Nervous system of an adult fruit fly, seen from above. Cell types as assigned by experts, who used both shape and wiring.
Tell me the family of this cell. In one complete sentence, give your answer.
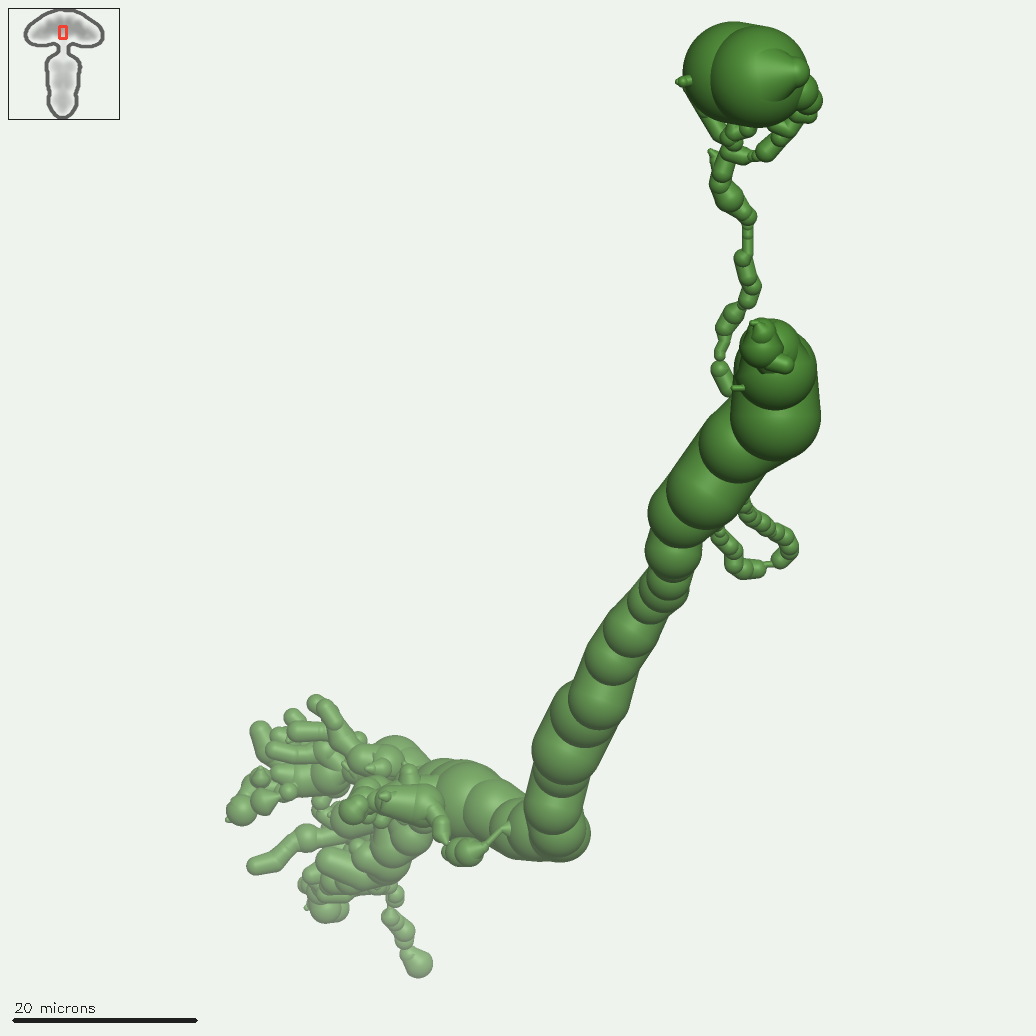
Under family OCG sits this neuron.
